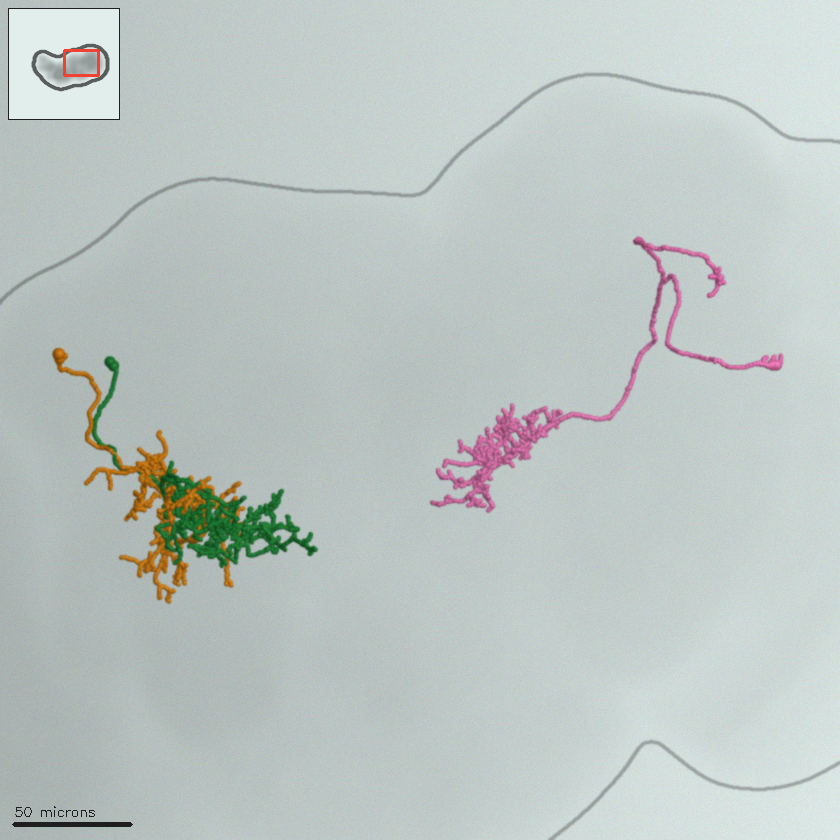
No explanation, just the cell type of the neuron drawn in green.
PLP172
